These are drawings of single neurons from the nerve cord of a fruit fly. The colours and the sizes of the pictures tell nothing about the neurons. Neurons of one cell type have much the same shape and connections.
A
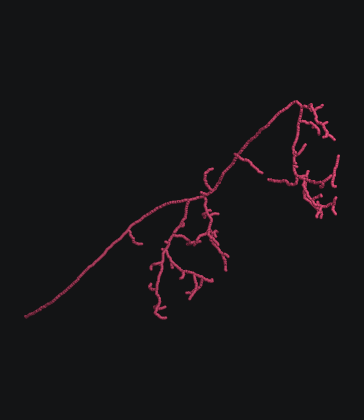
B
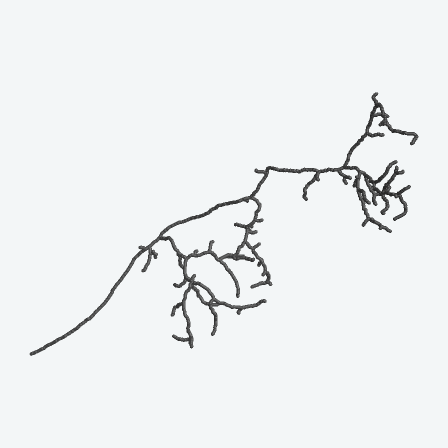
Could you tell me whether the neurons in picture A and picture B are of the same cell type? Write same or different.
same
